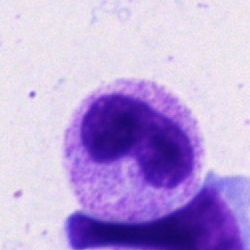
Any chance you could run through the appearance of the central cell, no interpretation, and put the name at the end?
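First, position: the nucleus sits in the upper part of the cell. Next, shape: it is a thick curved kidney shape, its indentation facing downward. Then the cytoplasm: fine pink-purple granules fill it, and a paler area lies within the curve of the nucleus. Last, the name: metamyelocyte.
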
